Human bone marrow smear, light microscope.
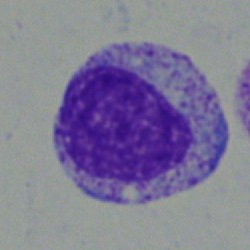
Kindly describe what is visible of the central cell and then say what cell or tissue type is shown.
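Looking at where the nucleus sits, I see it lies off-centre toward the left. On the right side, the cytoplasm forms its widest band. Fine purple granules are scattered through it, I notice. And there, at the bottom edge of the cytoplasm, is a single small clear vacuole. I would call this cell a myelocyte.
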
